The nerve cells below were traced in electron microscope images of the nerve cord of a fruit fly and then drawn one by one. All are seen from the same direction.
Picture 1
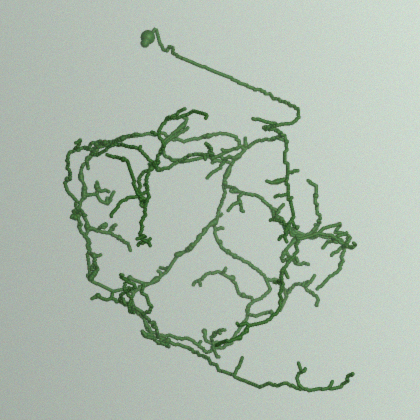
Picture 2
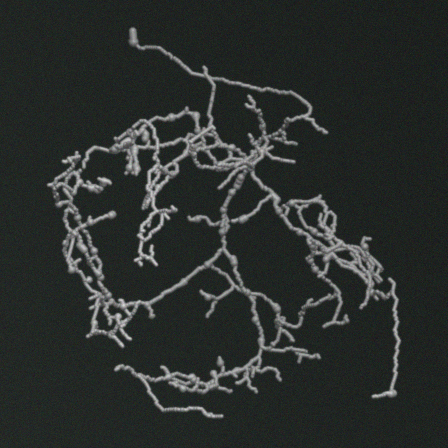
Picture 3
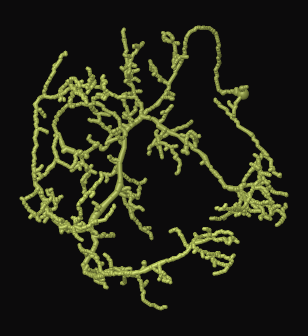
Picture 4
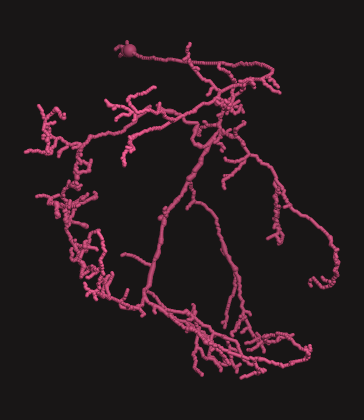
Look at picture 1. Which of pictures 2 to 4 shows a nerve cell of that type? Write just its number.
2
